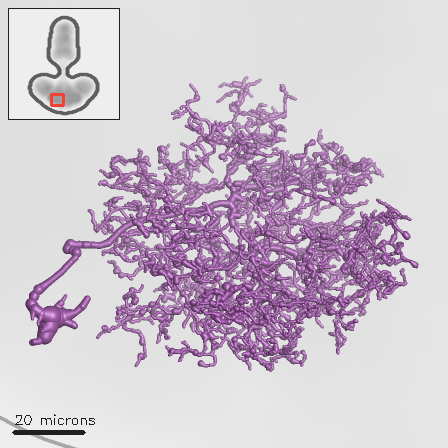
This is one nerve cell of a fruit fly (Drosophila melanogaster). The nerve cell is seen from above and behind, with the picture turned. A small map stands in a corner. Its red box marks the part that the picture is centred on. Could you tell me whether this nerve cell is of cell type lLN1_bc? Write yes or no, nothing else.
yes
